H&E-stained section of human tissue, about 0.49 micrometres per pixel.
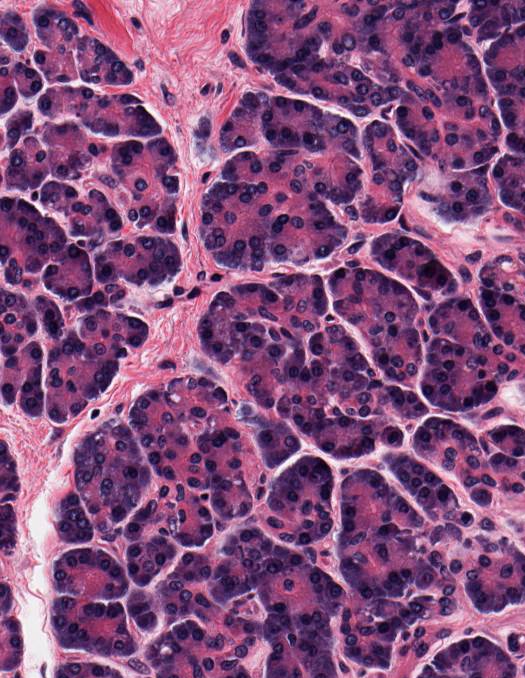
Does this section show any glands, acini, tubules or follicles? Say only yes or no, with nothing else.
Yes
